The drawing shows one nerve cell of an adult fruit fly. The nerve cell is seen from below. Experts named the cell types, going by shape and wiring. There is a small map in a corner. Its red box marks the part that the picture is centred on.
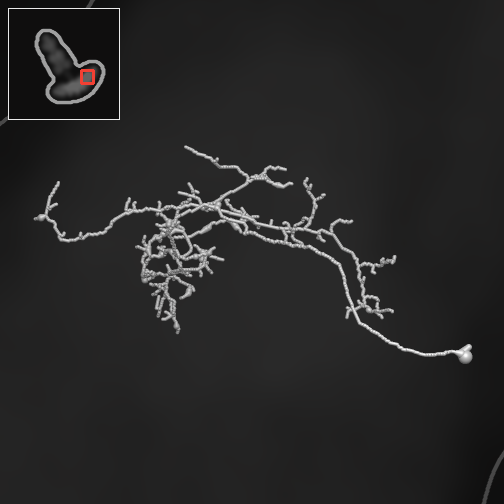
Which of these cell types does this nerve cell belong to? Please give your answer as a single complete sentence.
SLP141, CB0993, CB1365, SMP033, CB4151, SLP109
Included in the cell type SLP141 is this nerve cell.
